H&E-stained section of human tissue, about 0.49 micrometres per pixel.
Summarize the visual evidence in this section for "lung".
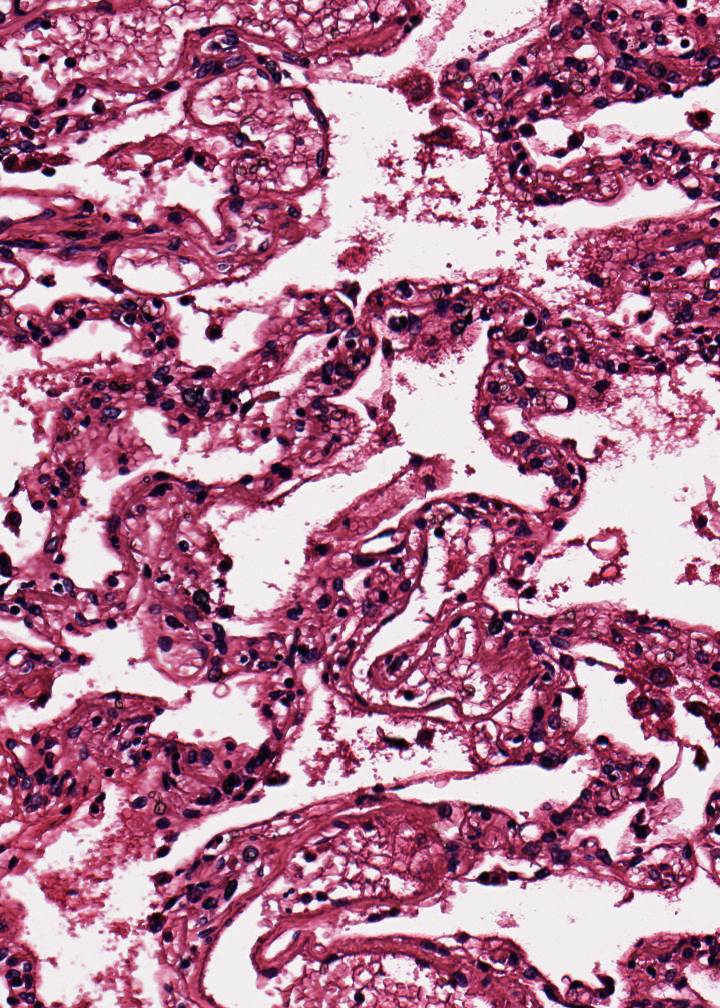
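Look at the rounded compartments, in the upper left and at the centre for instance: thin pink walls bound them. Those walls are thin, wavy pink membranes with nuclei strung along them, and that goes with lung.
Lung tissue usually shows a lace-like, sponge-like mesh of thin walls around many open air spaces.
What fits less well is that these compartments are not open: they hold clusters of cells whose pale cytoplasm is finely vacuolated. Along the tissue bands, most nuclei are small, round to oval and darkly stained. And you won't find fat cells anywhere in this field.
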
